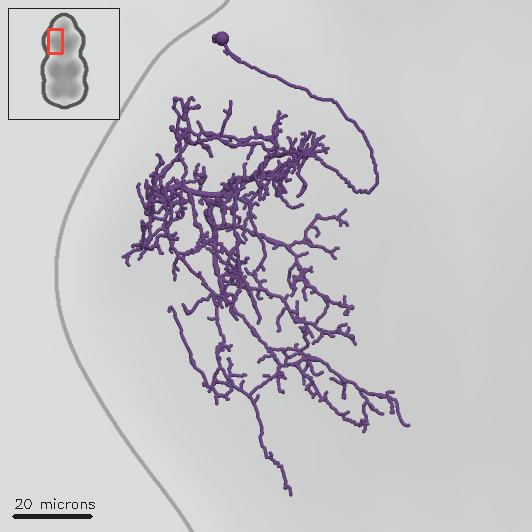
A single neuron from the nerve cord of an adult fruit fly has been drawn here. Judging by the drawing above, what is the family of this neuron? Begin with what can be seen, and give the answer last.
From top to bottom in the picture it spans about 120 microns. More than a hundred branch ends can be seen. This is a nerve-cord intrinsic neuron. Its family is hemilineage 03A.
